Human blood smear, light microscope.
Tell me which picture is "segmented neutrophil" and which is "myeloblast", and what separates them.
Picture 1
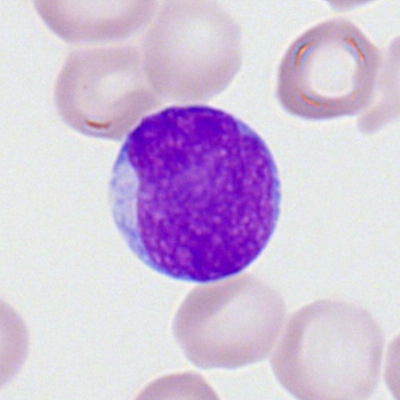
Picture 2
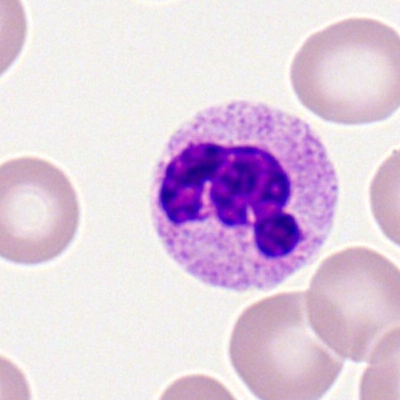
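The first picture shows a myeloblast; the second shows a segmented neutrophil. Both cells have a round, smooth outline. The myeloblast has pale blue cytoplasm in which no granules are visible, and red cells touch it at its upper left.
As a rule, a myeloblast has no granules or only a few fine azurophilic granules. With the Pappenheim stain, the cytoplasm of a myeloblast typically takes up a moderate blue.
In the segmented neutrophil, by contrast, the nucleus is divided into several lobes joined to one another, the smallest lobe lying at the lower right.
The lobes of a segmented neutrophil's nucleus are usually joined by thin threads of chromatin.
Its chromatin is dark purple and coarsely clumped. Its cytoplasm is plentiful and pale pinkish-lilac, filled with fine, evenly scattered pinkish-violet granules.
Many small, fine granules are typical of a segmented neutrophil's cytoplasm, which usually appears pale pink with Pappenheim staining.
The clearest difference is therefore in the cytoplasm: pale blue and without visible granules in the myeloblast, pale pinkish-lilac and filled with granules in the segmented neutrophil.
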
